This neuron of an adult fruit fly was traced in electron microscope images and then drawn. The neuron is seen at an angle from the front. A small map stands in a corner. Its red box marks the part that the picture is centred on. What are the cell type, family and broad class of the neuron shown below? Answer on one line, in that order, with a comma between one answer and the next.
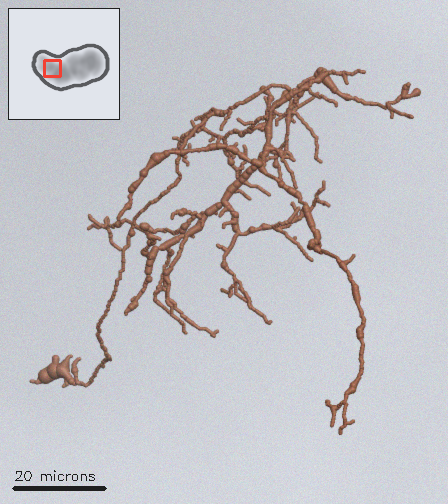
IN03B069, hemilineage 03B, nerve-cord intrinsic neuron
